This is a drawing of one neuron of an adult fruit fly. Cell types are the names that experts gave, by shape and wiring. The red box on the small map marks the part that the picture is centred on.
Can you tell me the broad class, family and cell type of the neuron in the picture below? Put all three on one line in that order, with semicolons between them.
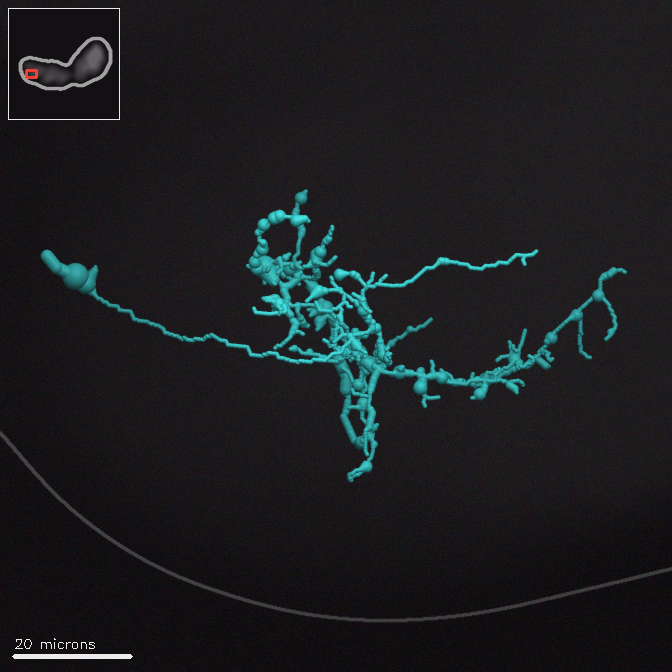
nerve-cord intrinsic neuron; hemilineage 01B; IN01B039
